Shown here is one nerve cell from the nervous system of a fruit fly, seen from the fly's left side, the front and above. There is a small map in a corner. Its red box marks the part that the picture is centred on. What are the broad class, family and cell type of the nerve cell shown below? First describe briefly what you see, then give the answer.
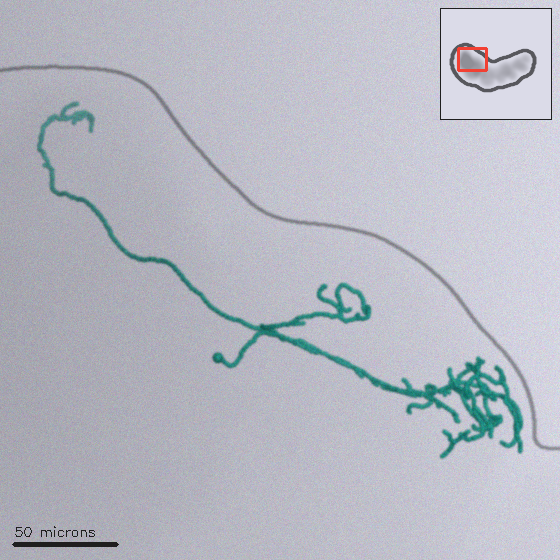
From left to right in the picture it spans about 250 microns. As drawn here it is wider than it is tall. It is a central-brain intrinsic neuron. Its family is hemilineage LHd1. The cell type is CB2174.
